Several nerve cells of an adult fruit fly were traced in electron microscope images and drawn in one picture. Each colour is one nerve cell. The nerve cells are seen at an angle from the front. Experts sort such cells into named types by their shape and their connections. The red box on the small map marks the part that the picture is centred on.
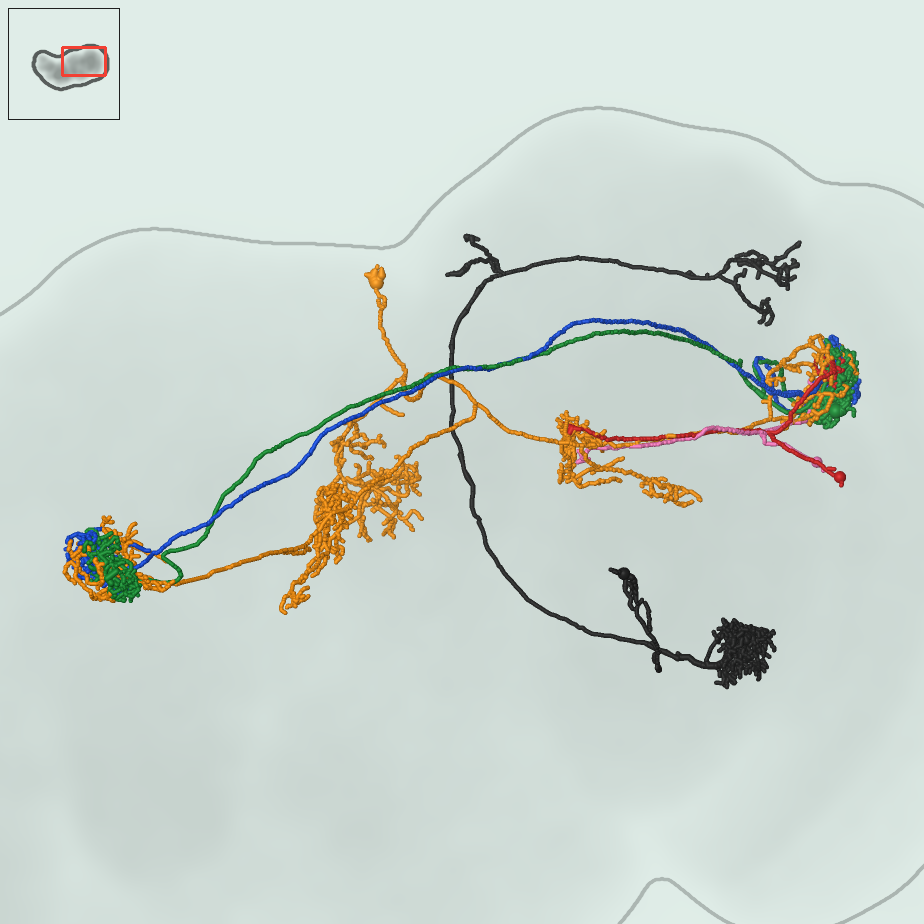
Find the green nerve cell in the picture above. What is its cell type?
TuTuB_a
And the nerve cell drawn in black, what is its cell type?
VA1d_adPN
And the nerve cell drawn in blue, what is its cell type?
TuTuB_b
